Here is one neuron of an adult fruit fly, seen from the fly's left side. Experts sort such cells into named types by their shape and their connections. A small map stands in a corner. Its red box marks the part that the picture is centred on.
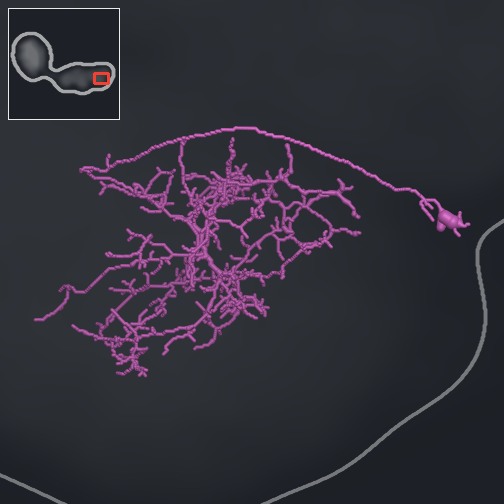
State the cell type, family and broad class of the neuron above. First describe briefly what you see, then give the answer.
The cell body is on the right of the picture. As drawn here it is wider than it is tall. The cell type is IN21A044. Its family is hemilineage 21A. It is a nerve-cord intrinsic neuron.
